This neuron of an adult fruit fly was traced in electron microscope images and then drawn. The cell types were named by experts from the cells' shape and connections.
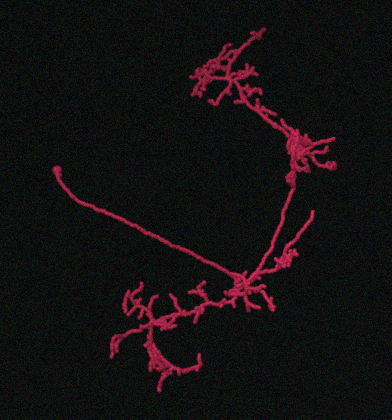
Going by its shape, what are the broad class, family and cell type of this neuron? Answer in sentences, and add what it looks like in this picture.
Its broad class is central-brain intrinsic neuron. Its family is hemilineage PSa1. Its cell type is AVLP461. Its cell body lies on the left of the picture. Dozens of branch ends can be seen.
